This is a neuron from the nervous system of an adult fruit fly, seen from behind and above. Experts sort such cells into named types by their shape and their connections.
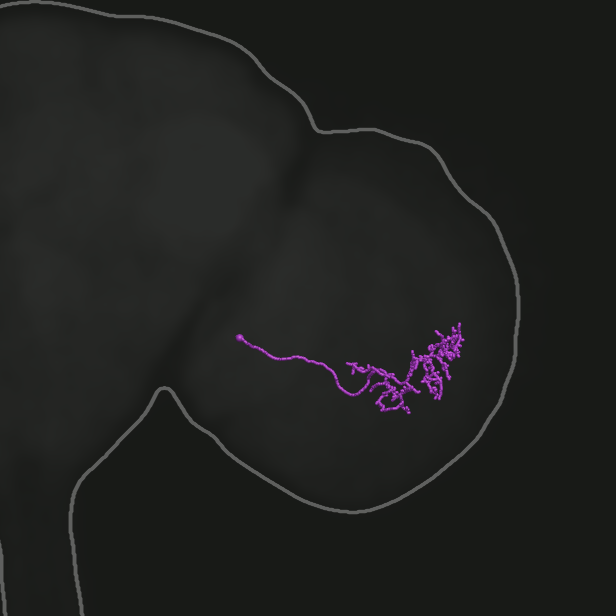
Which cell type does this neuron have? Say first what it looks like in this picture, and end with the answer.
It lies in the brain. The cell body can be seen in the middle of the picture. Its broad class is optic-lobe intrinsic neuron. It is of cell type Cm15.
